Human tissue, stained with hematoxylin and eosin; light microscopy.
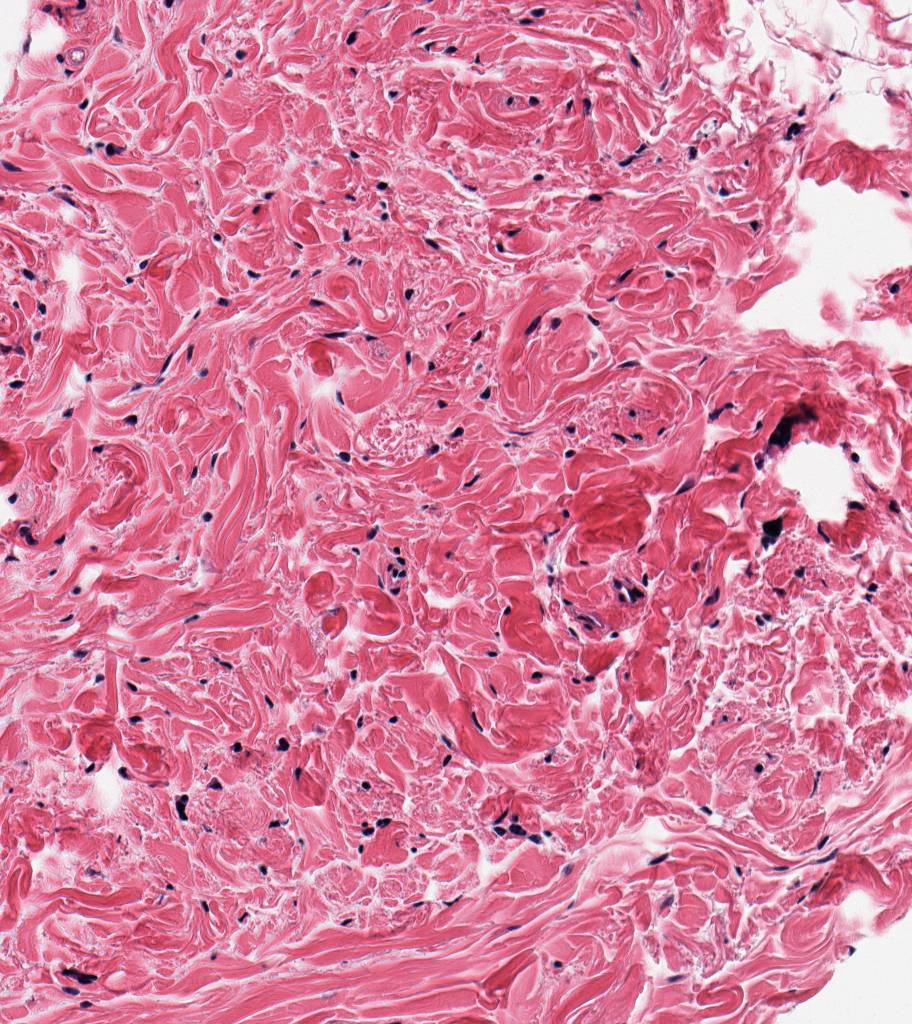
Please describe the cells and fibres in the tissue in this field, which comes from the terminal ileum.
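Dense fibrous connective tissue throughout; eosinophilic collagen bundles haphazard, interwoven and wavy over most of the field, not in one line. Cells sparse: fibroblasts, small dark elongated nuclei, lying singly between bundles. No epithelium. No glands, hair follicles or fat lobules.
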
